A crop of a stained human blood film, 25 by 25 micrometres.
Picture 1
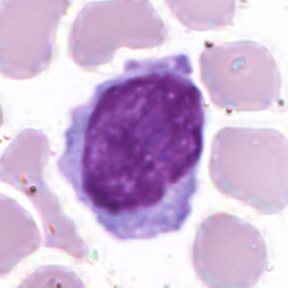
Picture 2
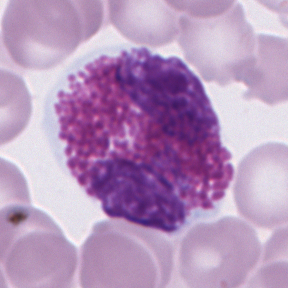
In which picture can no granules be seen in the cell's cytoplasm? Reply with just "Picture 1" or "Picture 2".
Picture 1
